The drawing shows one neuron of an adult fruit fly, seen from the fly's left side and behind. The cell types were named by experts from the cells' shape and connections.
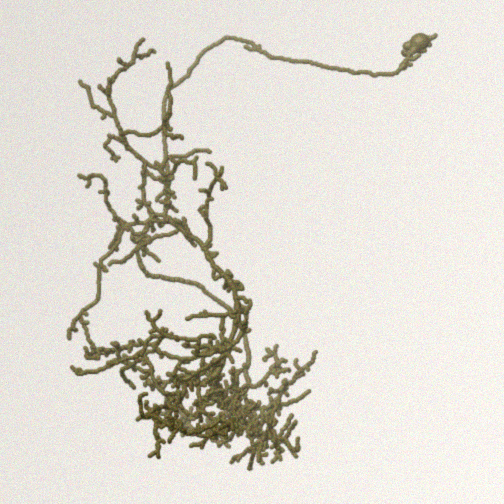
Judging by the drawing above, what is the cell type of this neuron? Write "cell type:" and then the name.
cell type: GNG553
